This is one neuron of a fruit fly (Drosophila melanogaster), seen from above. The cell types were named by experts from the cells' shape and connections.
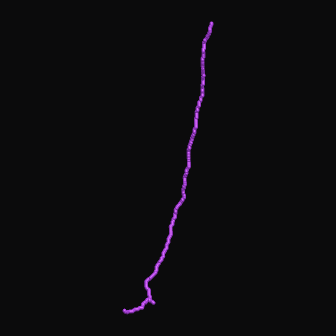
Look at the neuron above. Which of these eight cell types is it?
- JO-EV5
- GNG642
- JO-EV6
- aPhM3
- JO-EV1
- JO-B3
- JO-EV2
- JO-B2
JO-EV6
